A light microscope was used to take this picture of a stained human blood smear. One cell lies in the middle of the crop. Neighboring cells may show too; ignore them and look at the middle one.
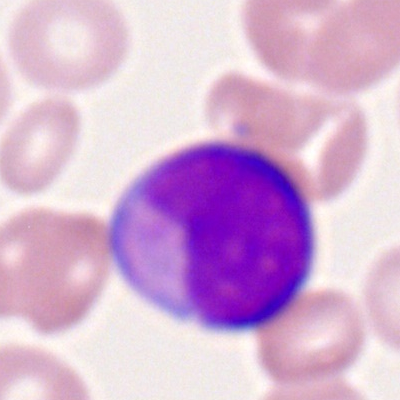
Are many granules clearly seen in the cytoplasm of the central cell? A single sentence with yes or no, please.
No, this cell has a cytoplasm without visible granules.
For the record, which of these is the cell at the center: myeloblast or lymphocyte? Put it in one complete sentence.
On this slide crop, the central cell is a myeloblast.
